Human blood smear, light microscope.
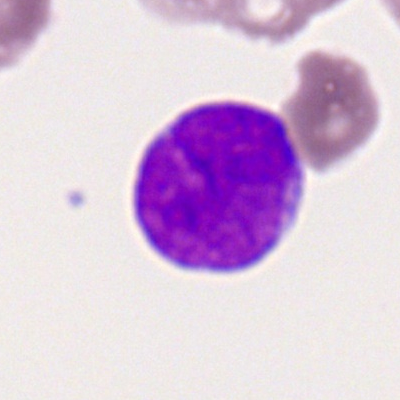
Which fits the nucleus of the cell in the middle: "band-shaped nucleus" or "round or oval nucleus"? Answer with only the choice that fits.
Round or oval nucleus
